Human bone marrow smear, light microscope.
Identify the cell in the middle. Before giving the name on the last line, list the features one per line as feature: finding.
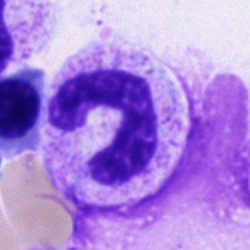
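Cytoplasm: plenty of it, pale pinkish-lilac
Granules: fine, pinkish-purple, scattered all through the cytoplasm
Nucleus: a thick curved band wrapping round a pale central area of cytoplasm
Chromatin: dark purple, in coarse clumps
What we have here: band neutrophil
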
